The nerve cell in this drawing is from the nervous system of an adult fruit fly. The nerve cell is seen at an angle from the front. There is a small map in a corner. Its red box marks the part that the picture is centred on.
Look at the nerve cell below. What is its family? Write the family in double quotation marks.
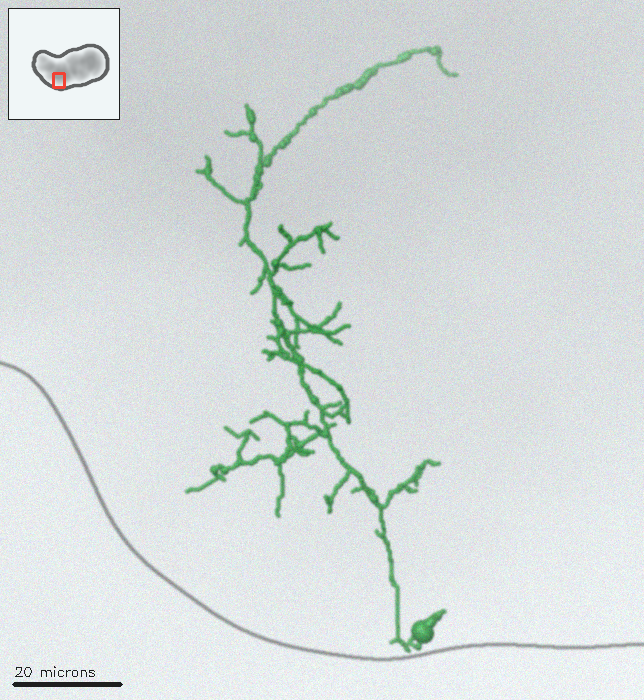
"hemilineage 13A"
